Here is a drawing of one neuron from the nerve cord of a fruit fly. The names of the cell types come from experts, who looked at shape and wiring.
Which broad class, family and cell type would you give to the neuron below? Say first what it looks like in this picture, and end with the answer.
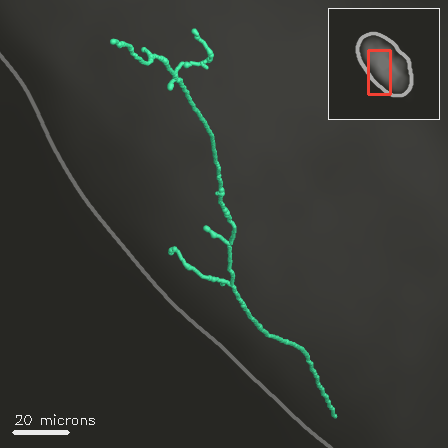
No cell body is drawn. From top to bottom in the picture it spans about 150 microns. There are a dozen or fewer branch ends. It is a descending neuron. Its family is hemilineage PSp2. It is of cell type DNp17.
